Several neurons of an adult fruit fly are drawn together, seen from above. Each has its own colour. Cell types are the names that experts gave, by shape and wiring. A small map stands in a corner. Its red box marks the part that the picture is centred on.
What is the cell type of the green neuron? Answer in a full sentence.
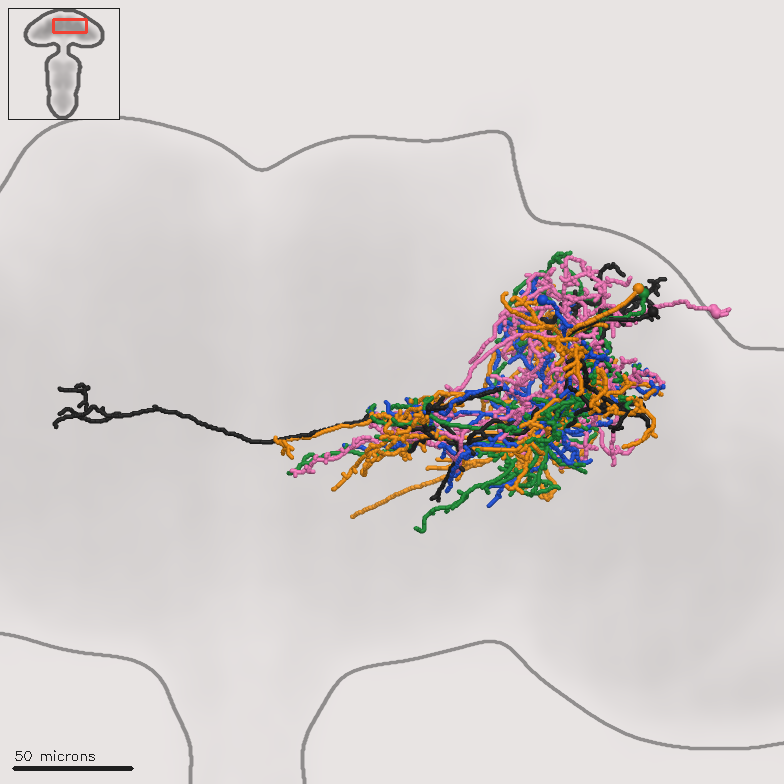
The cell type is AVLP037.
